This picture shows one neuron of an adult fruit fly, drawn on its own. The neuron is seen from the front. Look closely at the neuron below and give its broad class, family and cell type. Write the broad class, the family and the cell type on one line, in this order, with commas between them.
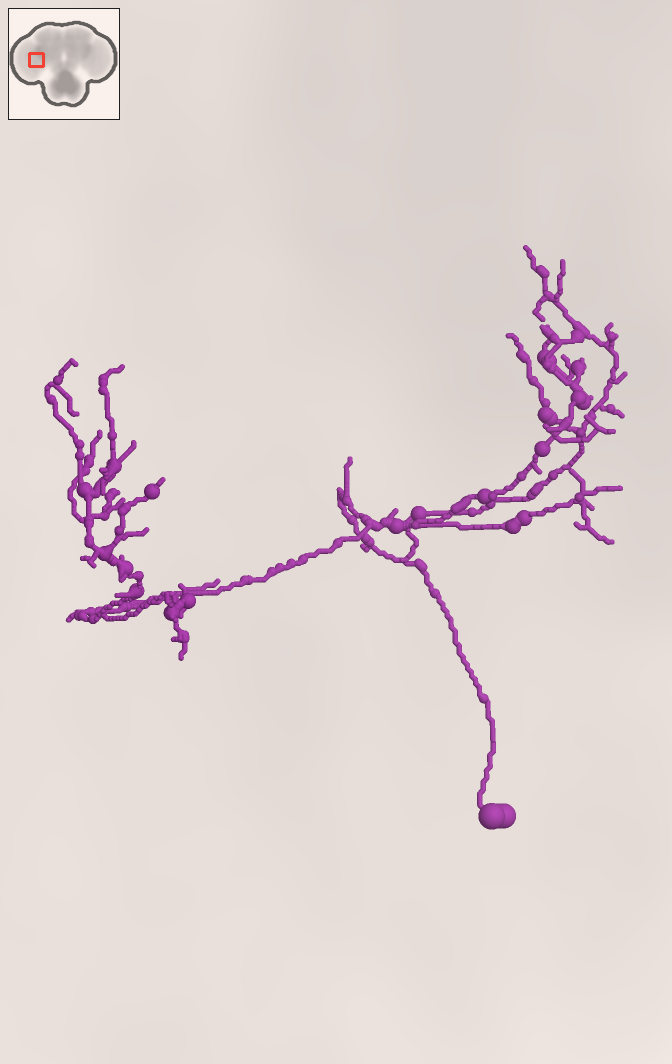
optic-lobe intrinsic neuron, Y, Y14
